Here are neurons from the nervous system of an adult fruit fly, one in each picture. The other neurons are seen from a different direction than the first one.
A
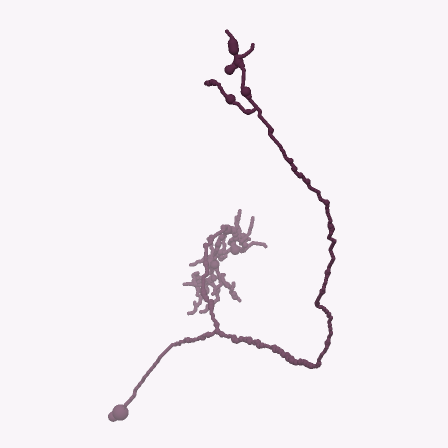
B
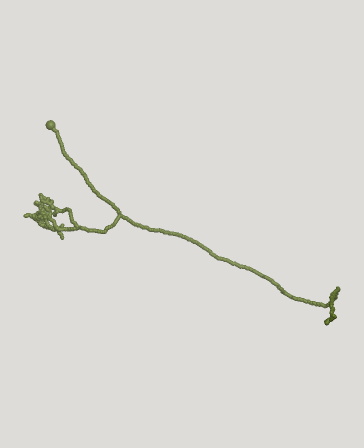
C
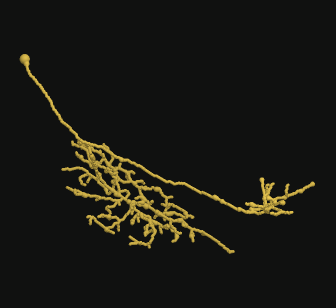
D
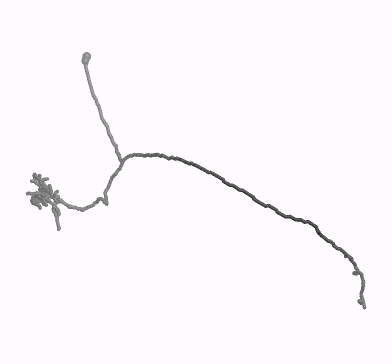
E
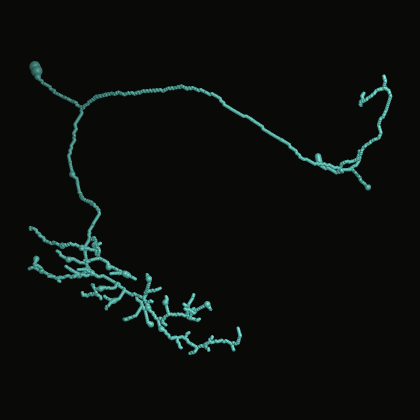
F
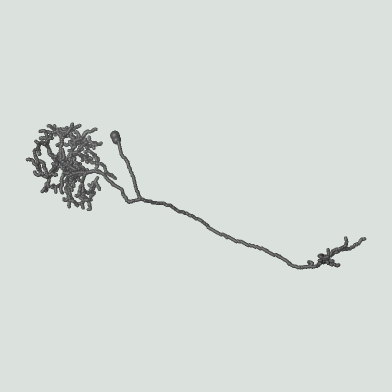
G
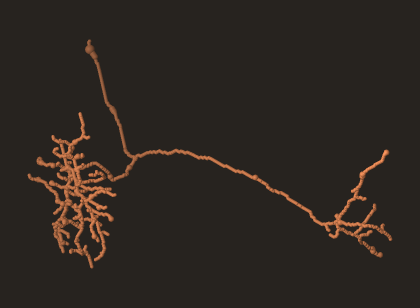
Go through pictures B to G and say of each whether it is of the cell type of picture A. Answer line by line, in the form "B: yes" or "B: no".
B: yes
C: no
D: yes
E: no
F: no
G: no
